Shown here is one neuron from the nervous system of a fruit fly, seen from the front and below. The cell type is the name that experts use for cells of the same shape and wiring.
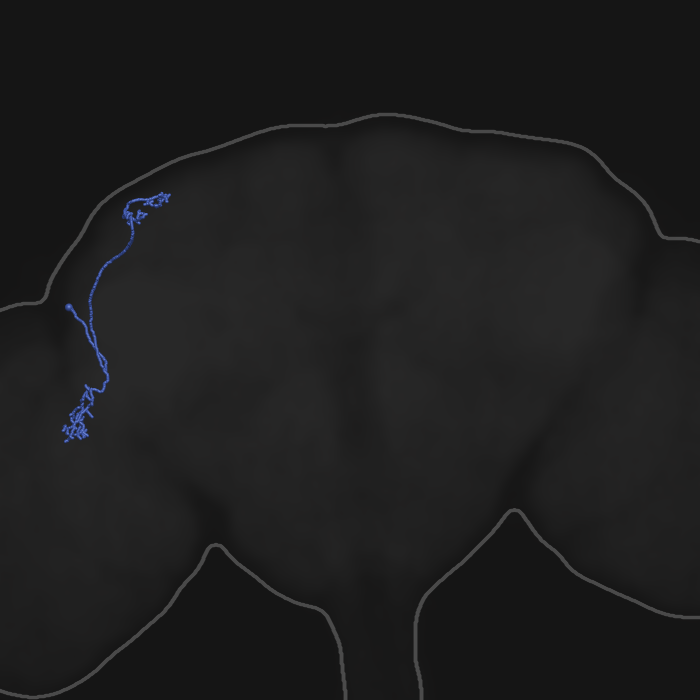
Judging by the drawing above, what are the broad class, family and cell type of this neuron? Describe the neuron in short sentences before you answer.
Its cell body lies on the left of the picture. In this view it is taller than it is wide. This is a visual projection neuron. The family is hemilineage VPNd2. Its cell type is LC10c-2.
